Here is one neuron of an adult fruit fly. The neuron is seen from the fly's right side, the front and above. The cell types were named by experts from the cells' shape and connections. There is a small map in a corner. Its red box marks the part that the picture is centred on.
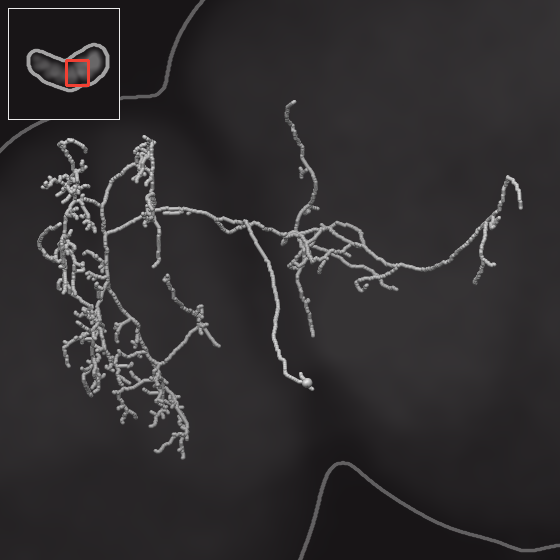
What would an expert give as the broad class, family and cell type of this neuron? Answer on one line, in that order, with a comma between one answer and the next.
visual projection neuron, LPT, LPT31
